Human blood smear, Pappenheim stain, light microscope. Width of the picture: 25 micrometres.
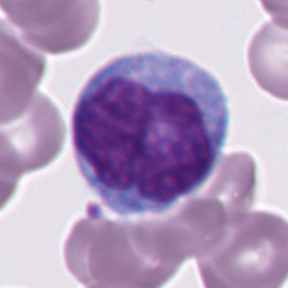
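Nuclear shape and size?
Folded, with a notch in its lower edge; about 13 by 10 micrometres.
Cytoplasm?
Pale blue-grey, finely dusty, no coarse granules; rim widest above the nucleus.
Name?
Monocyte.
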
